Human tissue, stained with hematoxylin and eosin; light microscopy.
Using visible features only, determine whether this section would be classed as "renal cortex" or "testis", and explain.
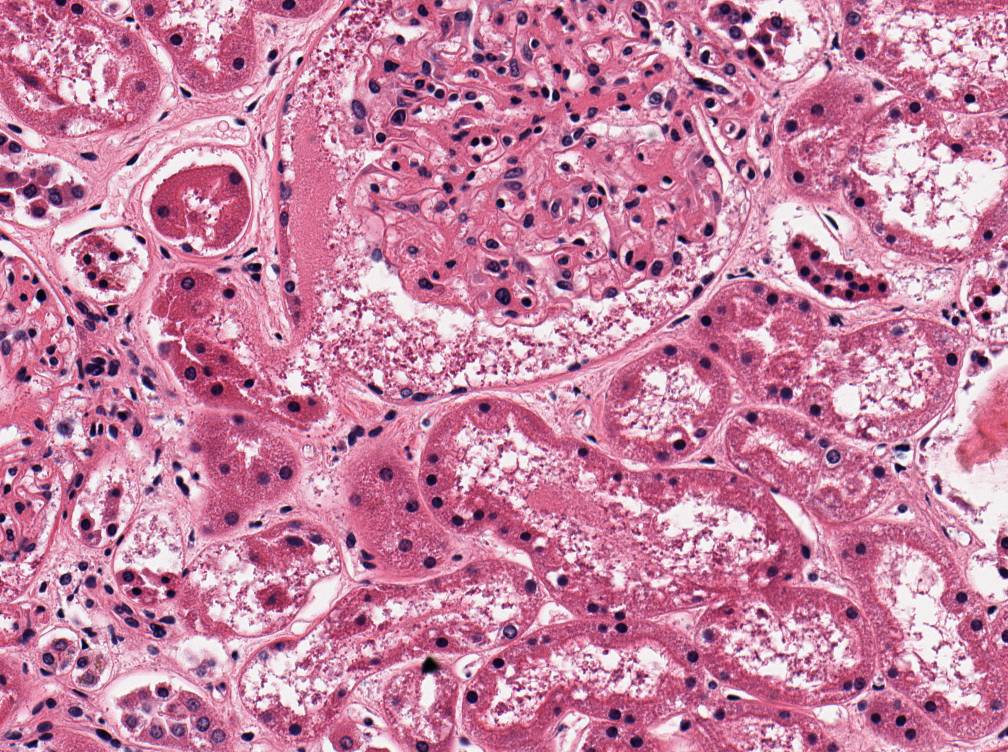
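It is renal cortex. One glomerulus lies in the upper centre, and its tuft is lobulated, with many nuclei among the capillary loops. Closely packed tubules fill most of the field around it, their lining cells carrying round dark nuclei set towards the cell base.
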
